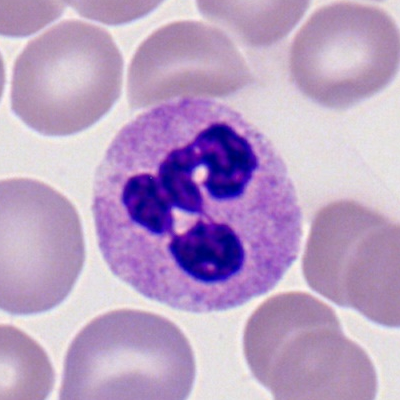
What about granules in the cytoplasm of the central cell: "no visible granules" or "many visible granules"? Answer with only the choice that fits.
Many visible granules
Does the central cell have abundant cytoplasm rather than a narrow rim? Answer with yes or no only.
Yes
